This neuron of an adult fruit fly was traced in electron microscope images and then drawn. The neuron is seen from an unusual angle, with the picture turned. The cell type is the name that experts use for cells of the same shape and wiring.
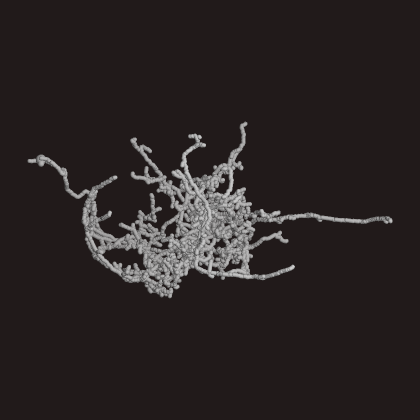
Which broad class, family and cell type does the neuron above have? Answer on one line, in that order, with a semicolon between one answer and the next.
central-brain intrinsic neuron; hemilineage VLPl2_medial; AVLP437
